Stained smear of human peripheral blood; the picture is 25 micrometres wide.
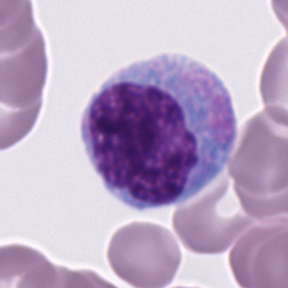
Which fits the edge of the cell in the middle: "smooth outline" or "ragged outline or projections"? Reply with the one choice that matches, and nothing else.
Smooth outline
